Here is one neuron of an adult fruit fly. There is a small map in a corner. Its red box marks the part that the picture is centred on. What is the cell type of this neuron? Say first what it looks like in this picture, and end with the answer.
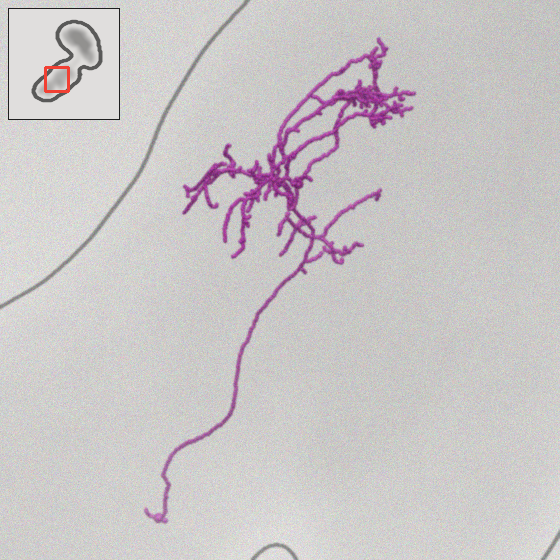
Its cell body lies at the lower left of the picture. Dozens of branch ends can be seen. It is a nerve-cord intrinsic neuron. Its cell type is IN12A063_b.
